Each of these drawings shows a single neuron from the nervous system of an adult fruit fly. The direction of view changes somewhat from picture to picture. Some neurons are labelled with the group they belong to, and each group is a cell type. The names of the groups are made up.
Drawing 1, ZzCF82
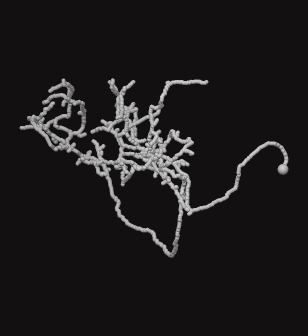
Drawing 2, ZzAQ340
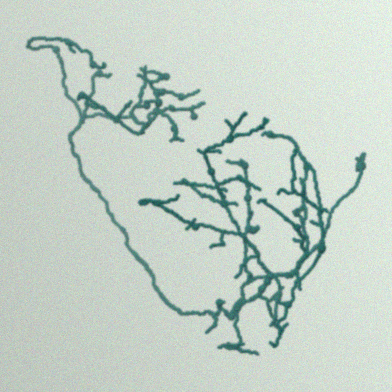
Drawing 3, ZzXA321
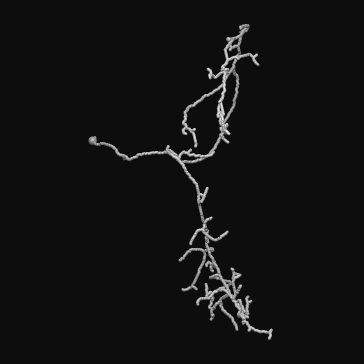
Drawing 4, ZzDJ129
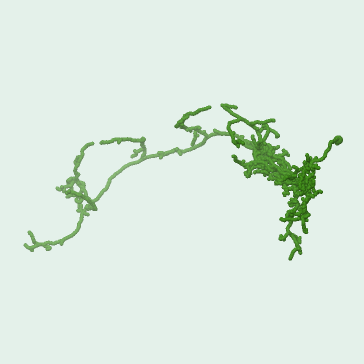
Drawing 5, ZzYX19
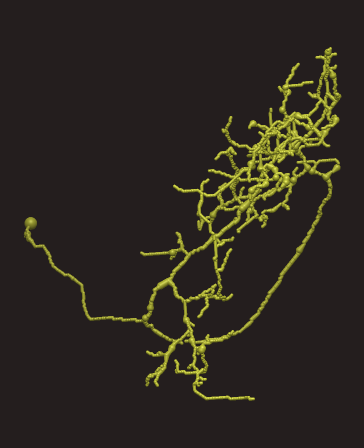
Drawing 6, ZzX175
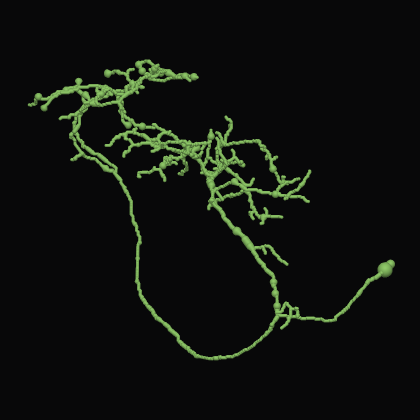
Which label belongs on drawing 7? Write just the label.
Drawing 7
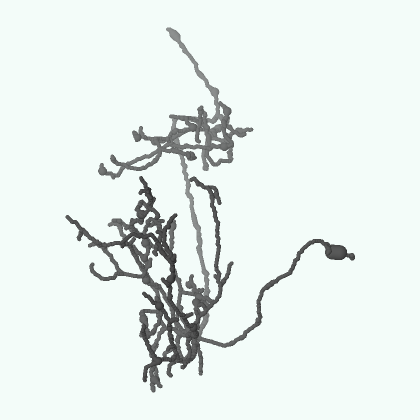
ZzAQ340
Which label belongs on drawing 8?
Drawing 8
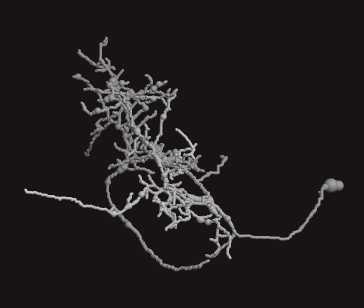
ZzYX19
